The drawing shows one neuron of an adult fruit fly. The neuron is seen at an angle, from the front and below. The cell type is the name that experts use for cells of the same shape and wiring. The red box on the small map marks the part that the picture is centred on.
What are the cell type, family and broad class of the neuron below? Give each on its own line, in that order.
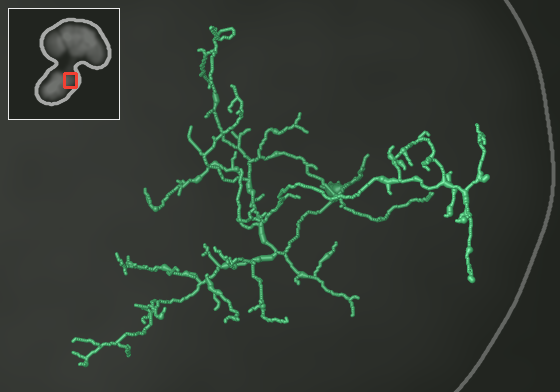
IN21A083
hemilineage 21A
nerve-cord intrinsic neuron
